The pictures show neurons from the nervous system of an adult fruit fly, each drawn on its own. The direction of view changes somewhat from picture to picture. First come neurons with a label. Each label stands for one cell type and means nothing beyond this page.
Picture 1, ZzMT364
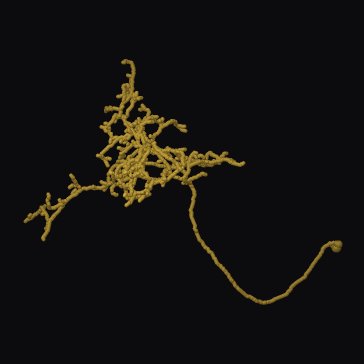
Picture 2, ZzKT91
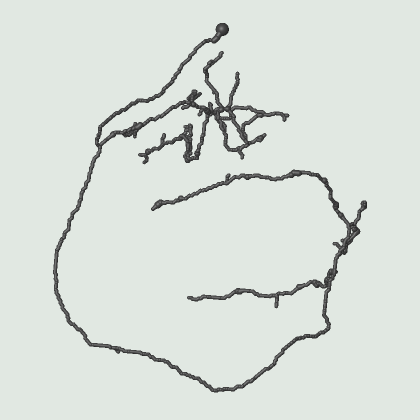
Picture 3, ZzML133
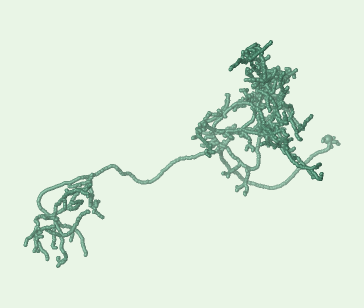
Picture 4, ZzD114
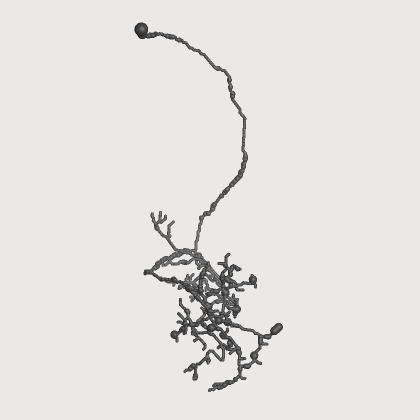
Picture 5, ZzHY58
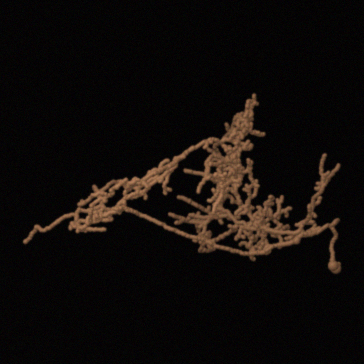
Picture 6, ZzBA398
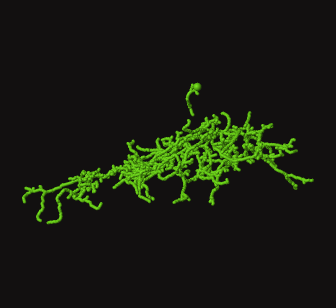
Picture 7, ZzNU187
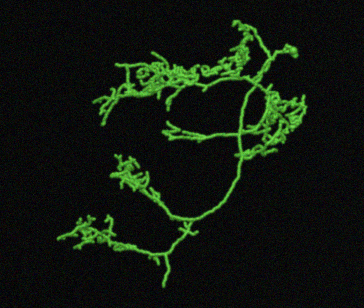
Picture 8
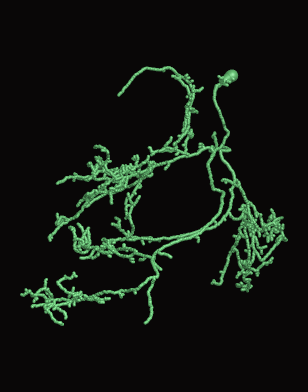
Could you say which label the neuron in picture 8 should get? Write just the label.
ZzNU187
